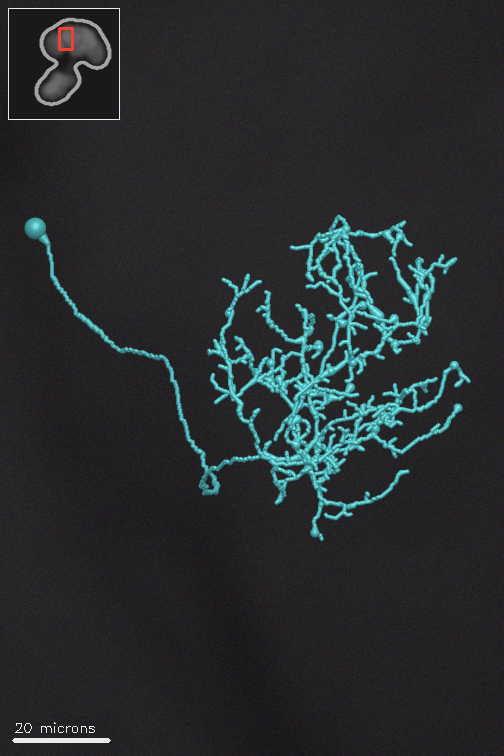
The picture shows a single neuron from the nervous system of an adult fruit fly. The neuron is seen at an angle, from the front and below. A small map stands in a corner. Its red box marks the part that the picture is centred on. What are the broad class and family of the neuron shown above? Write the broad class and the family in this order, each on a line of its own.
central-brain intrinsic neuron
hemilineage VLPp1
